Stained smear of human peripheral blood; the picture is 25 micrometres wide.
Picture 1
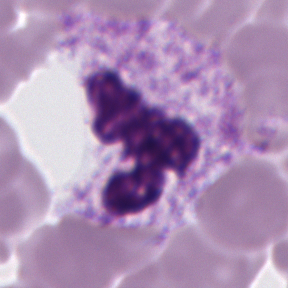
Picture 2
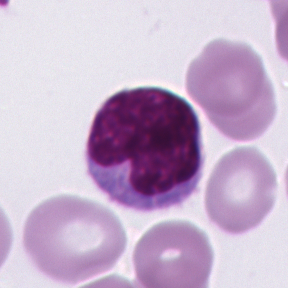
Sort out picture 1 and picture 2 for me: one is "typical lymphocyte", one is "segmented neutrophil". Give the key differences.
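So, the first picture is the segmented neutrophil and the second is the typical lymphocyte. In the first, I see dark purple chromatin in dense clumps and purple-violet granules scattered right through the cytoplasm.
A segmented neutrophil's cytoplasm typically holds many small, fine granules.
The granules sit beside the nucleus rather than hiding it. Its outline is irregular, not smoothly round, and a pale, empty gap lies against its left side. The second cell, by contrast, has a round, smooth outline, and a notch is cut into the lower side of its nucleus.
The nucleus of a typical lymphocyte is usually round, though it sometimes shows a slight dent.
Its chromatin is dark purple too, but coarsely clumped. I find no distinct granules, and the cytoplasm is pale greyish blue, lying mostly in a crescent along the lower left.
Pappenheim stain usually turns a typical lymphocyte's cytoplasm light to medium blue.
This cell is about 11 micrometres across, about 1.5 times as wide as a red cell lying whole in the picture, and its nucleus, about 9 micrometres across, fills about 70% of its area.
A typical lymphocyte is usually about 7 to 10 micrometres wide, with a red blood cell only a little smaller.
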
